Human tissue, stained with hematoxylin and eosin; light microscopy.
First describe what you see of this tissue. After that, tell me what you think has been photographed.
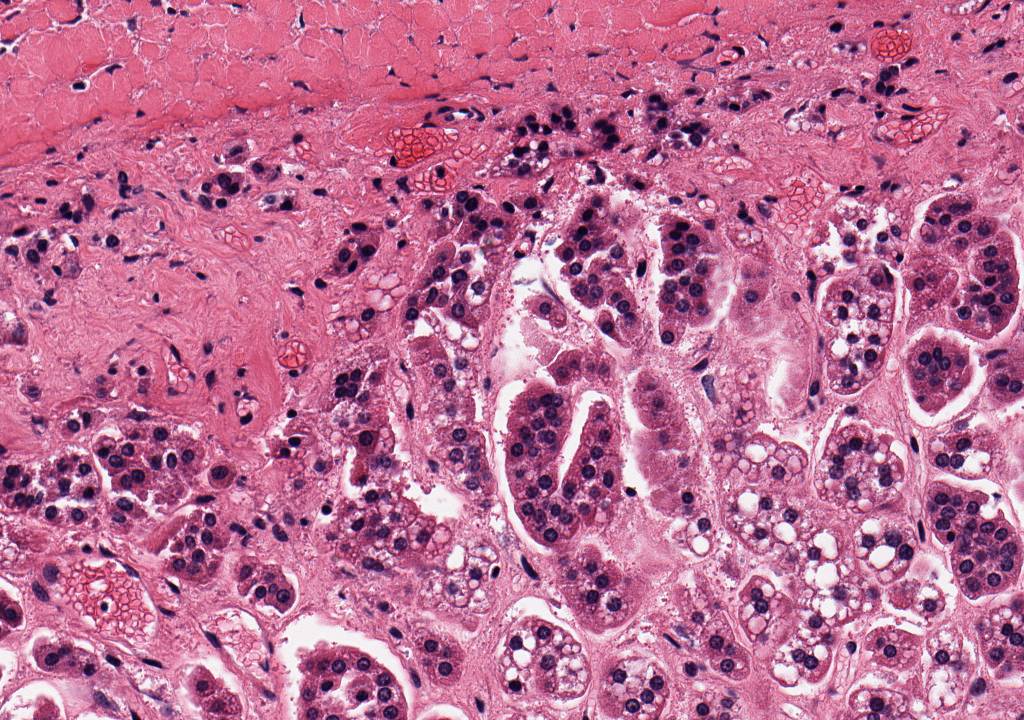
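Thin strands of pink stroma separate cells grouped in rounded nests. Most nests are solid, lacking a central open lumen. Nuclei within the nests are round, dark and fairly uniform. Many nest cells contain clear round cytoplasmic vacuoles, most numerous toward the lower right. Name: adrenal gland.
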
